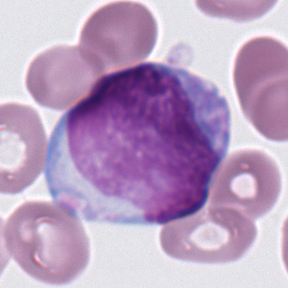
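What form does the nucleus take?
A single unlobed mass that fills most of the cell.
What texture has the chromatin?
Finely granular rather than coarsely clumped.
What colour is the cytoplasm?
Pale blue.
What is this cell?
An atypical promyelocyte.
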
